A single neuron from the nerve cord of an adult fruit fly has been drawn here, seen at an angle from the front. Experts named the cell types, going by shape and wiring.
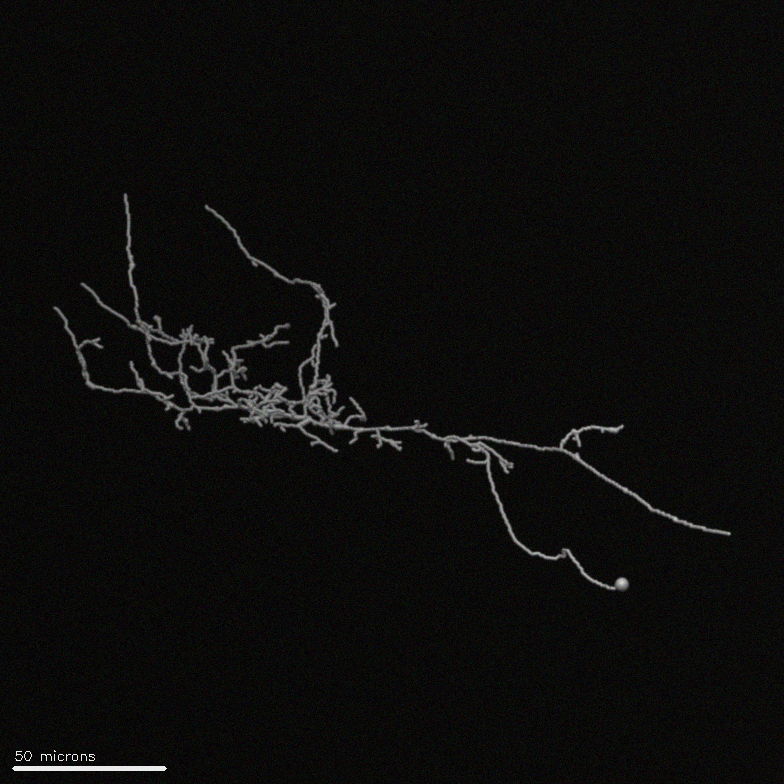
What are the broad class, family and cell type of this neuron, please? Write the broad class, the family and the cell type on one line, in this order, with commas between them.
ascending neuron, hemilineage 08B, AN08B103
